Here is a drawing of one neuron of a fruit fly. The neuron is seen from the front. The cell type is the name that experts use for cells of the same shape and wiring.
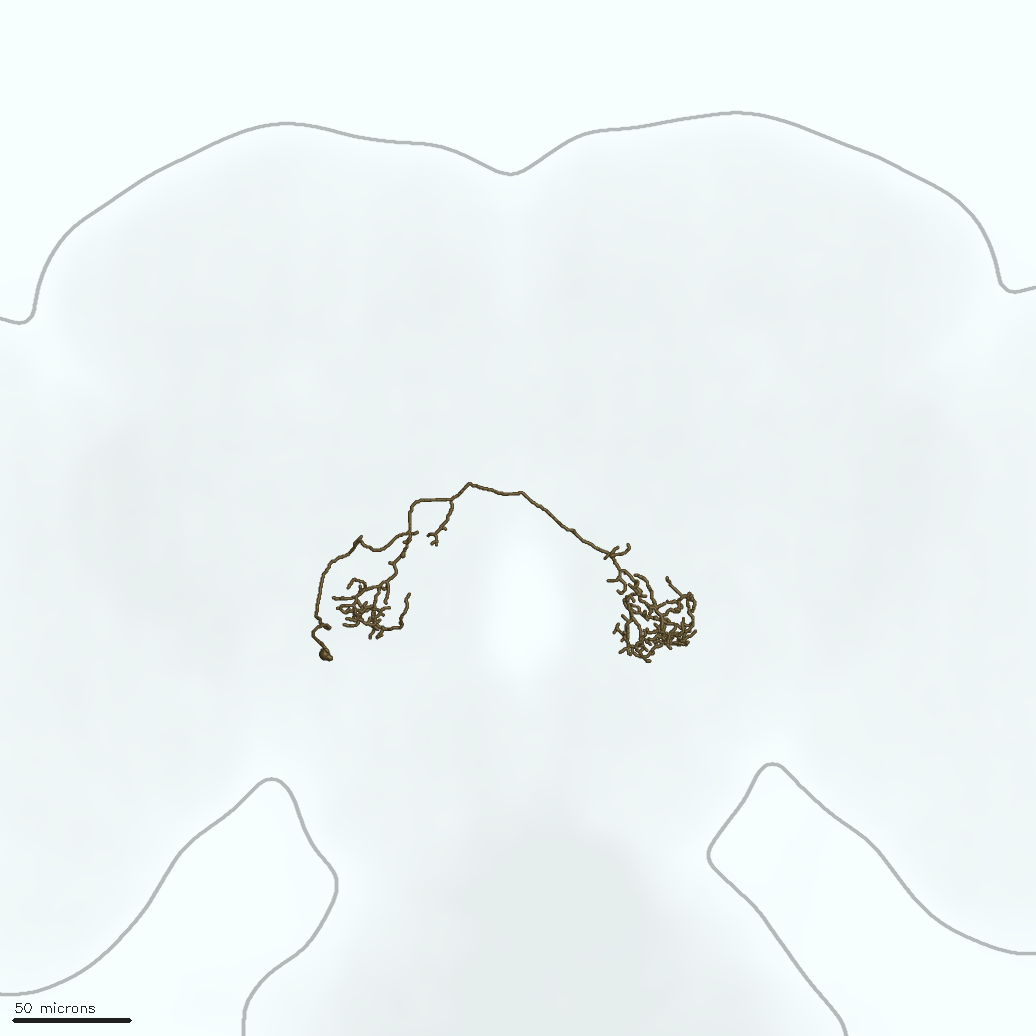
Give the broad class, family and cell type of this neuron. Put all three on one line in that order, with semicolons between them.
central-brain intrinsic neuron; hemilineage ALv2; v2LN38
